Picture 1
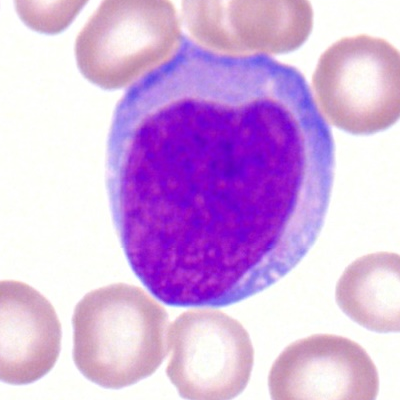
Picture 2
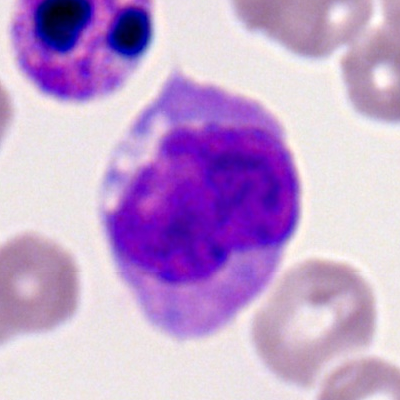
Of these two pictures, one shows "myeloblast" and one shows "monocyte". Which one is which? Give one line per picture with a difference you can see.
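The cell in picture 1 is a myeloblast. No vacuoles are seen in the cytoplasm.
The cell in picture 2 is a monocyte. Several small clear vacuoles lie in the cytoplasm at the upper left edge of the cell.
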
